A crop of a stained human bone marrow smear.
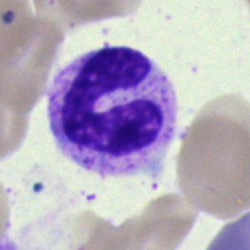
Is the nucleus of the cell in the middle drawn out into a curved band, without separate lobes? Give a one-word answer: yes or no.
Yes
